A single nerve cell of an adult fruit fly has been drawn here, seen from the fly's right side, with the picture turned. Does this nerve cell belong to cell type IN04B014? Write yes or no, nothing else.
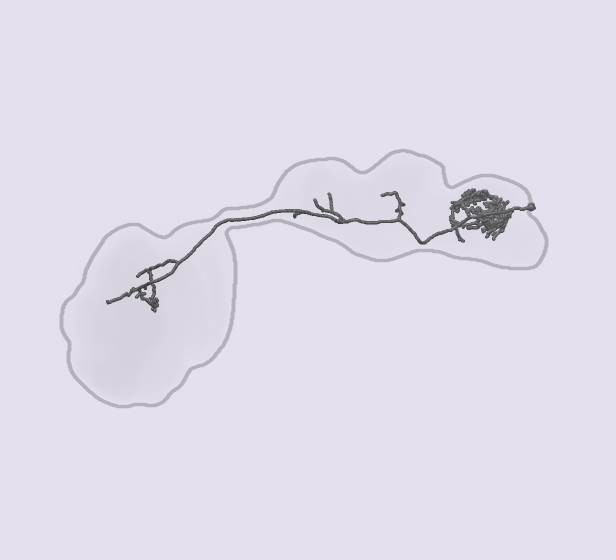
no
